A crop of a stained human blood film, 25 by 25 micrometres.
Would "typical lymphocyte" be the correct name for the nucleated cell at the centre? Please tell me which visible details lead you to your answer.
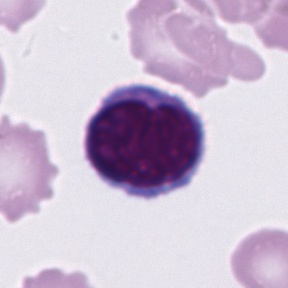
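The name typical lymphocyte holds for this cell; hairy cell does not. Its cytoplasm forms only a thin rim around the nucleus.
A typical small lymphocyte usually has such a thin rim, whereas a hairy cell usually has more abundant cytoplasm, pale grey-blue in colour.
The nucleus measures about 10 by 8 micrometres in a cell about 10 micrometres across.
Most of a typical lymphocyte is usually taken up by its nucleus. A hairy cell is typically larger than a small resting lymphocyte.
The nucleus has a small notch at its top edge, with a faint cleft running downward from it.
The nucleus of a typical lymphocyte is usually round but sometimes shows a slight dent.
The cell outline is round with a slightly uneven edge, and the blue cytoplasm holds no visible granules and no vacuoles.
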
